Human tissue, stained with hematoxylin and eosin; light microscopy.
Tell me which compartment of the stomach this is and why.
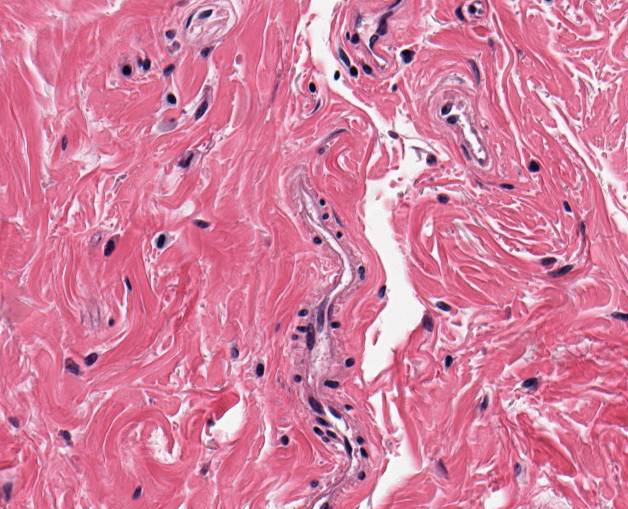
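Dense connective tissue, this one: the whole field is dense pink collagen bundles running in wavy, swirling directions. Only sparse small dark oval to spindle nuclei are scattered between them, and there's no fat and no epithelium anywhere.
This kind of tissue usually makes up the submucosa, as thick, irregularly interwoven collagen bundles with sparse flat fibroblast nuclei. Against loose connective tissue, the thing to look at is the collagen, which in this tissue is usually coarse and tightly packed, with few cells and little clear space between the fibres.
The sparse nuclei between packed bundles in this field match that.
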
